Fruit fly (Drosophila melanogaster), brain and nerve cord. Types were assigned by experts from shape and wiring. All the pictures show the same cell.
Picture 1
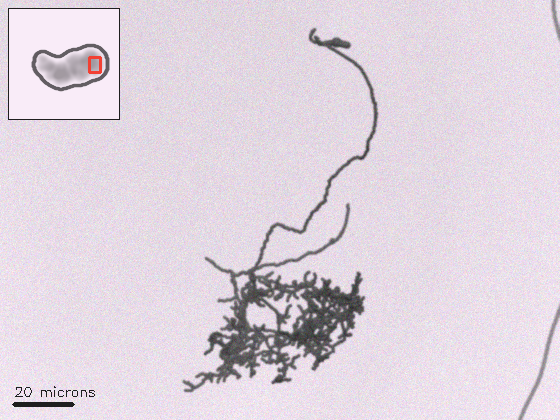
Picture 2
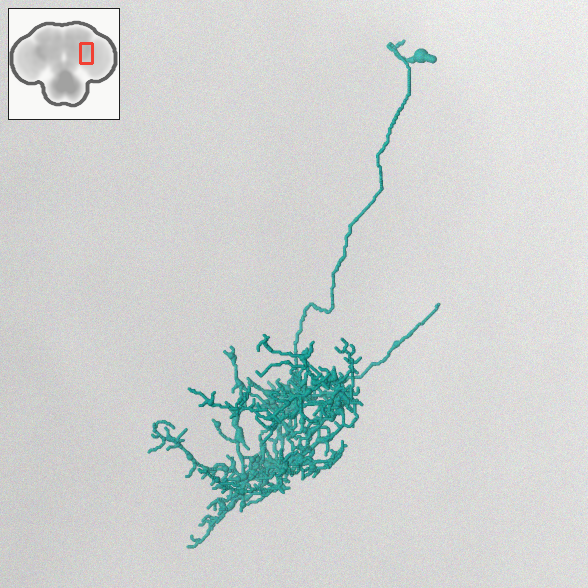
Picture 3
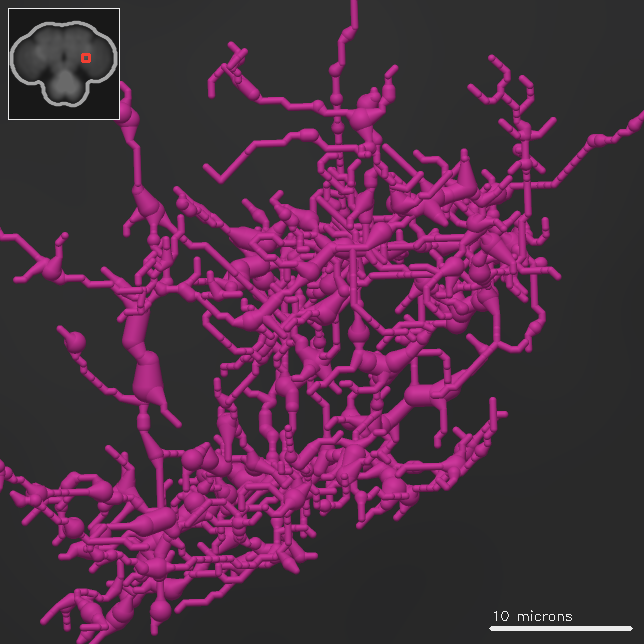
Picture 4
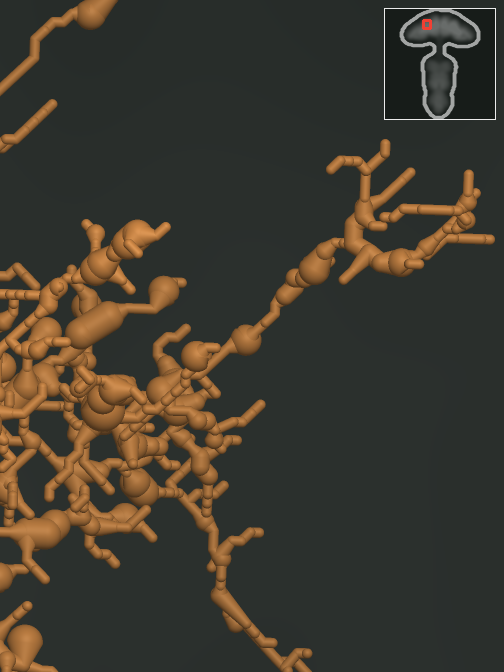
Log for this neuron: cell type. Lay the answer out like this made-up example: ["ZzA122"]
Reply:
["AVLP420_a"]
